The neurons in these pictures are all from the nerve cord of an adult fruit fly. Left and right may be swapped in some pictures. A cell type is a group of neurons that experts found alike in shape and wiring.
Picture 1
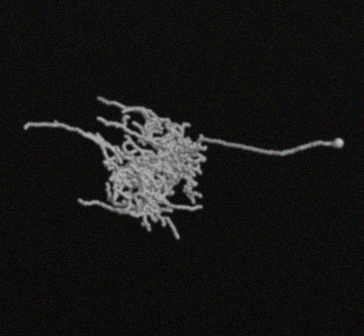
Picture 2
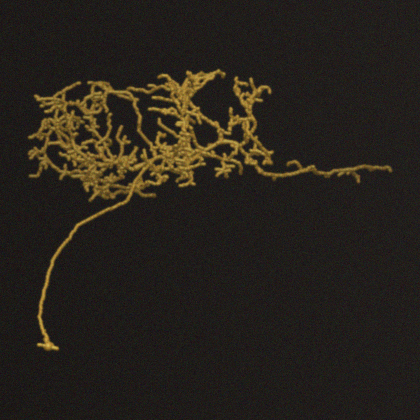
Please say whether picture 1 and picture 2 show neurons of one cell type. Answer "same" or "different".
same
